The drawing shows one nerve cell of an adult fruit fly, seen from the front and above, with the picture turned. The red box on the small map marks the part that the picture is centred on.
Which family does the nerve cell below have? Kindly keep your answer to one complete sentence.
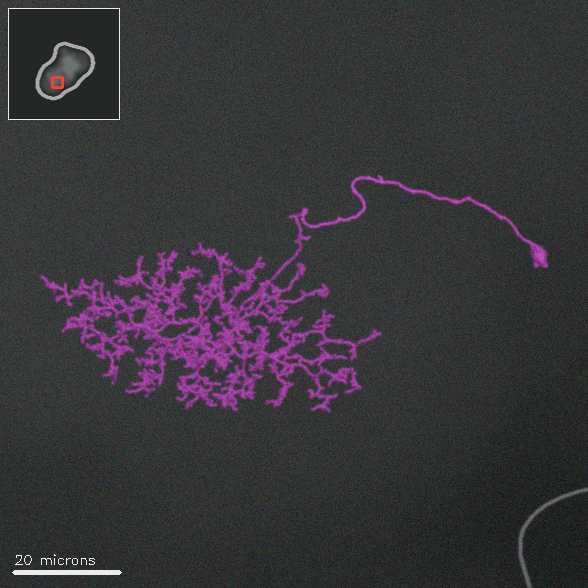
When grouped by family, this nerve cell is Li.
